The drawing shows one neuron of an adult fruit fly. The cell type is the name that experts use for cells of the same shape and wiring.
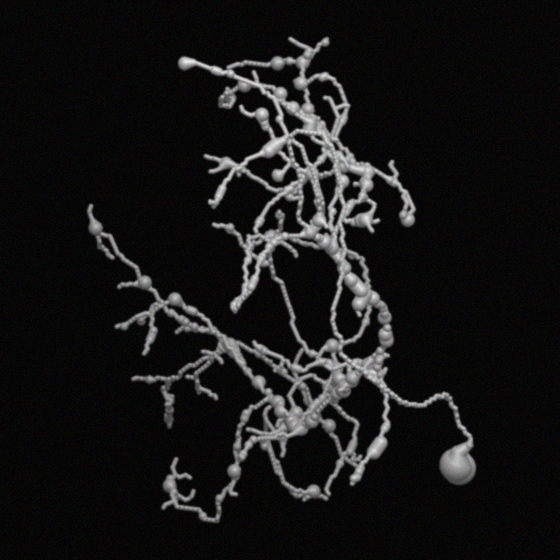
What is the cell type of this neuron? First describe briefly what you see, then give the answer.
Dozens of branch ends can be seen. As drawn here it is taller than it is wide. Its broad class is nerve-cord intrinsic neuron. Its cell type is IN11B019.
